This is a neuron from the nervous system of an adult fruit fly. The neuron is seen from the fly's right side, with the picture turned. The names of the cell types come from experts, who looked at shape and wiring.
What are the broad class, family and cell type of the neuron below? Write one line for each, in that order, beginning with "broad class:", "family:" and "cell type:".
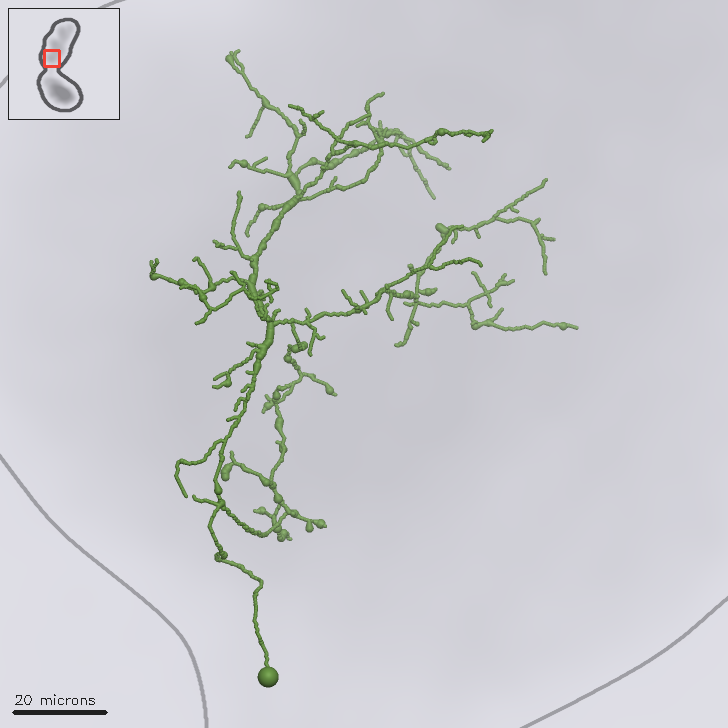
broad class: nerve-cord intrinsic neuron
family: hemilineage 16B
cell type: IN16B115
